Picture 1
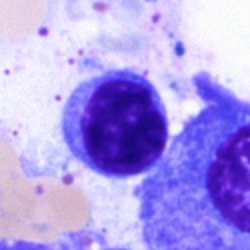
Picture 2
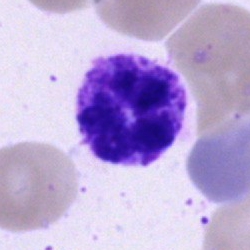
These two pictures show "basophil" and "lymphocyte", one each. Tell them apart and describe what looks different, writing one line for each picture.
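In picture 1 we see a lymphocyte: No granules are seen in the cytoplasm.
In picture 2 we see a basophil: The granules largely hide the outline of the nucleus.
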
